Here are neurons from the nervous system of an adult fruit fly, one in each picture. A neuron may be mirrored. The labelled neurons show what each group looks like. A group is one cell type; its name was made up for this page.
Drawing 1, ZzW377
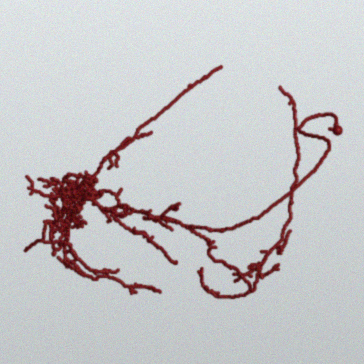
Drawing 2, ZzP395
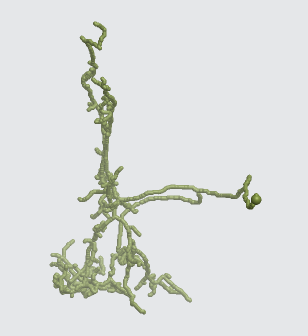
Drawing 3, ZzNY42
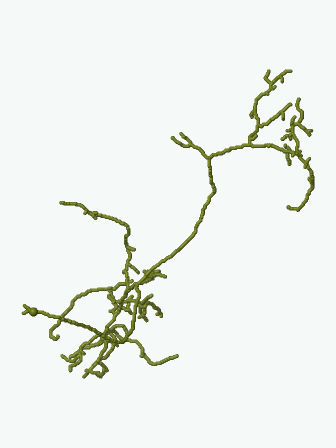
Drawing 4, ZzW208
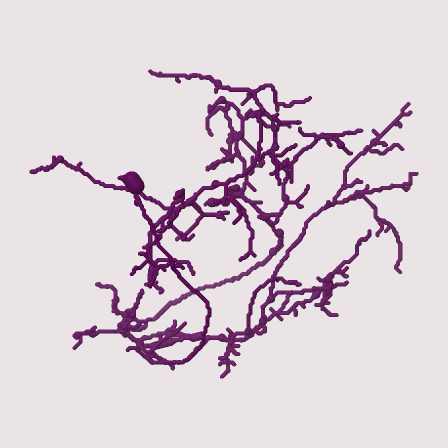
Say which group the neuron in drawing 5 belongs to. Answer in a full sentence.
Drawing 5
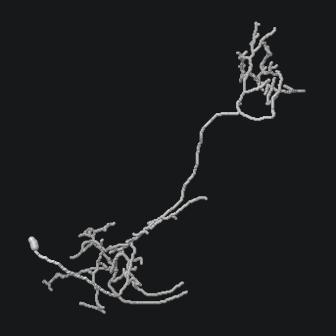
It belongs to ZzNY42.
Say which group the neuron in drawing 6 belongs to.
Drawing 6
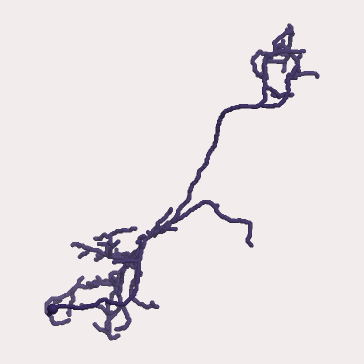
It belongs to ZzNY42.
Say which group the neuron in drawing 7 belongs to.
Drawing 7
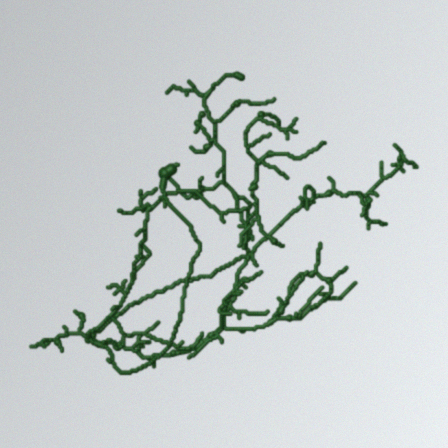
It belongs to ZzW208.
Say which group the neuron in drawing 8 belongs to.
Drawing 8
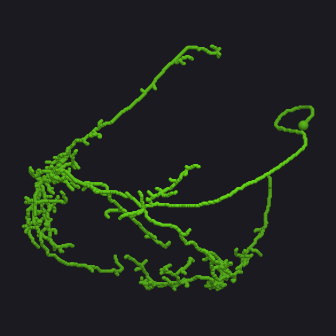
It belongs to ZzW377.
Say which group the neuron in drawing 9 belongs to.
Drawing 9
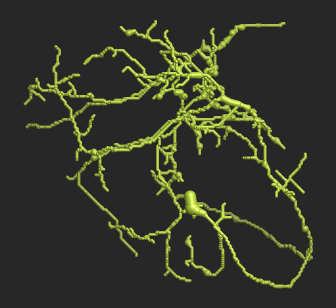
It belongs to ZzW208.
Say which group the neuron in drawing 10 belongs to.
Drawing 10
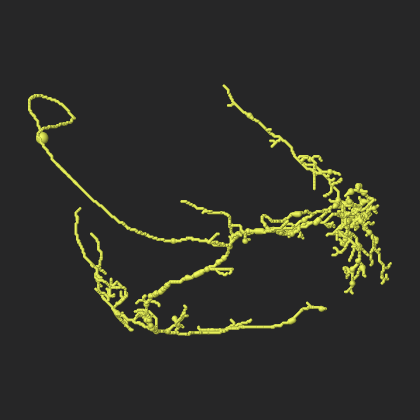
It belongs to ZzW377.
